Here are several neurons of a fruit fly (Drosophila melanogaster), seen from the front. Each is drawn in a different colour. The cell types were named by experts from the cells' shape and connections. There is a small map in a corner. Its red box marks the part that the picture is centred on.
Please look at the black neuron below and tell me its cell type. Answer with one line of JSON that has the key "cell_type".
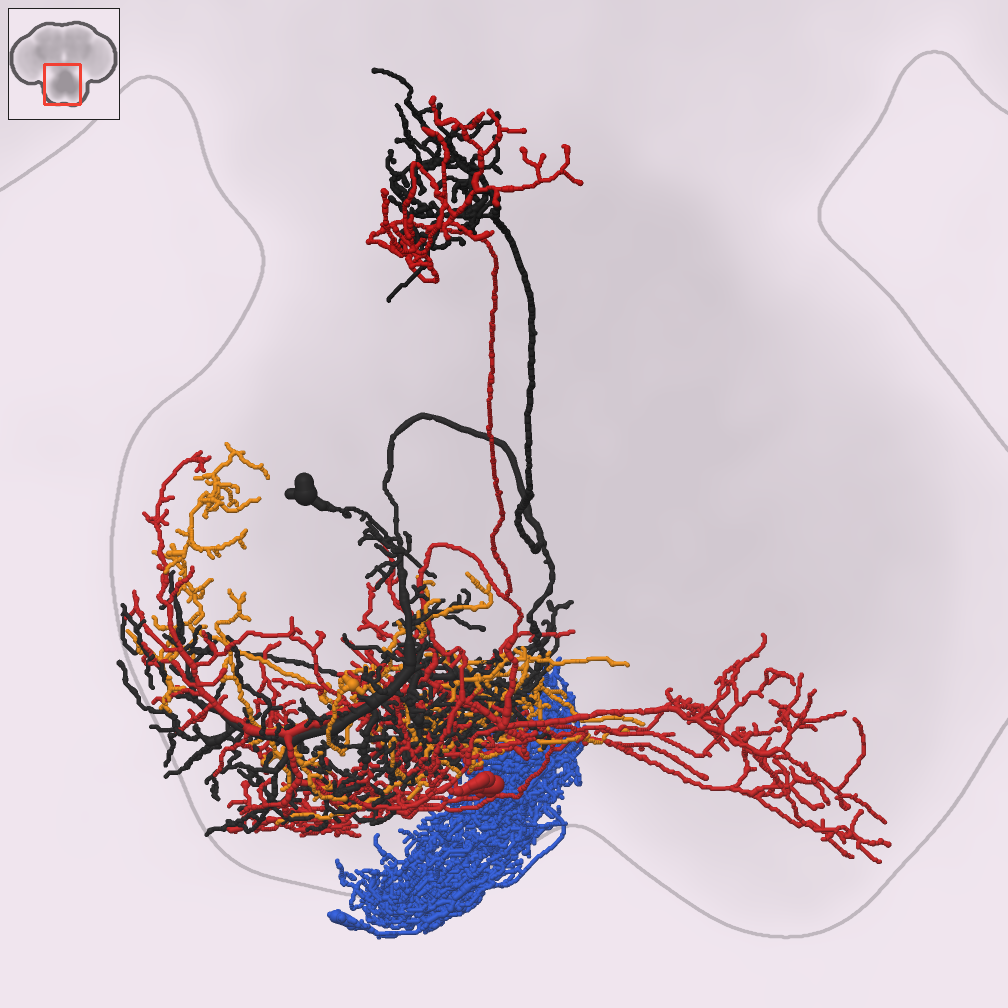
{"cell_type": "ANXXX041"}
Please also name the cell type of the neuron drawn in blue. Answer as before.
{"cell_type": "IN01B003"}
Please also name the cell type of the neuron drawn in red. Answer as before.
{"cell_type": "ANXXX026"}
